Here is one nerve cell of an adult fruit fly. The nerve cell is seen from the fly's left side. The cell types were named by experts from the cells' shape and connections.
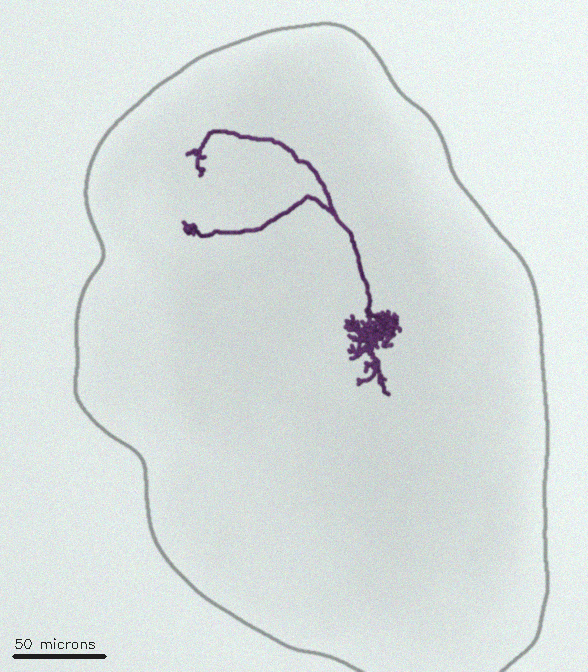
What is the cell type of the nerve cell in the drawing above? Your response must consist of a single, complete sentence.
As its cell type, this nerve cell has PLP009.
